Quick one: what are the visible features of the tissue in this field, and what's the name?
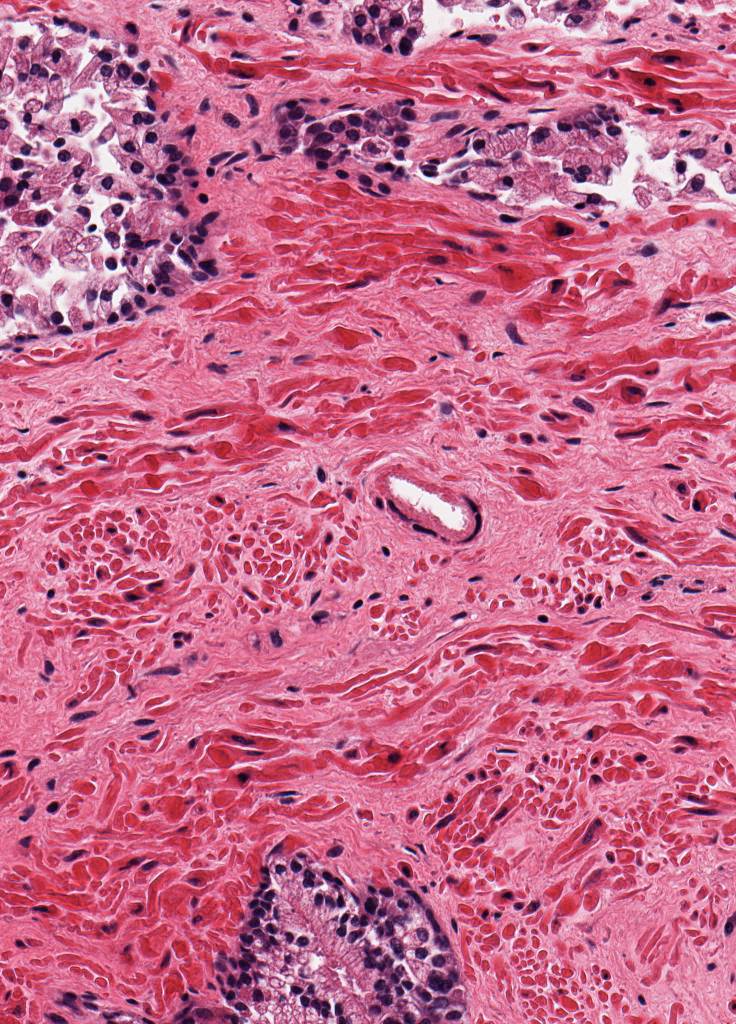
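Dense pink stroma fills most of the field; epithelial groups lie only at the top and bottom centre edges. Through the middle, bundles of deeply eosinophilic spindle cells with elongated nuclei run mainly horizontally. One small thin-walled vessel with an empty lumen lies centrally. This is prostate.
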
